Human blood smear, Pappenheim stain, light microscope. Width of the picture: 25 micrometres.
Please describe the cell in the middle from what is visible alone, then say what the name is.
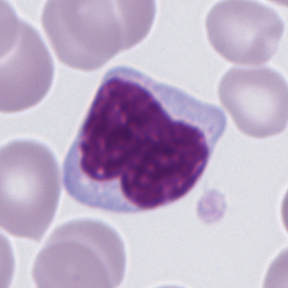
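You'll notice first that the outline is angular, with several fairly straight sides, and the cell comes to about 15 by 13 micrometres. The nucleus is about 11 micrometres across and takes up about 70% of the cell's area, its chromatin dark purple and coarsely clumped. Around it the cytoplasm is pale grey-blue, with its broadest zone at the upper right. So what you're looking at is a large granular lymphocyte.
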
